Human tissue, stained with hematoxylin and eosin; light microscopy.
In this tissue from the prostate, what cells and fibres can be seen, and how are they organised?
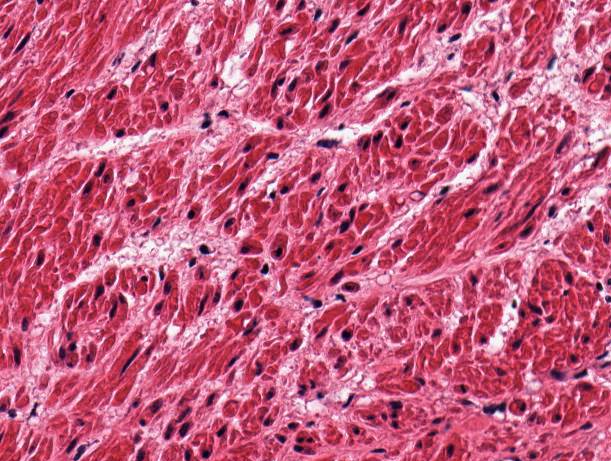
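Field filled with muscle fibres, grouped in bundles divided by pale bands. Fibres branch and join neighbouring fibres. Nuclei dark, oval, central. Cytoplasm deep red.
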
